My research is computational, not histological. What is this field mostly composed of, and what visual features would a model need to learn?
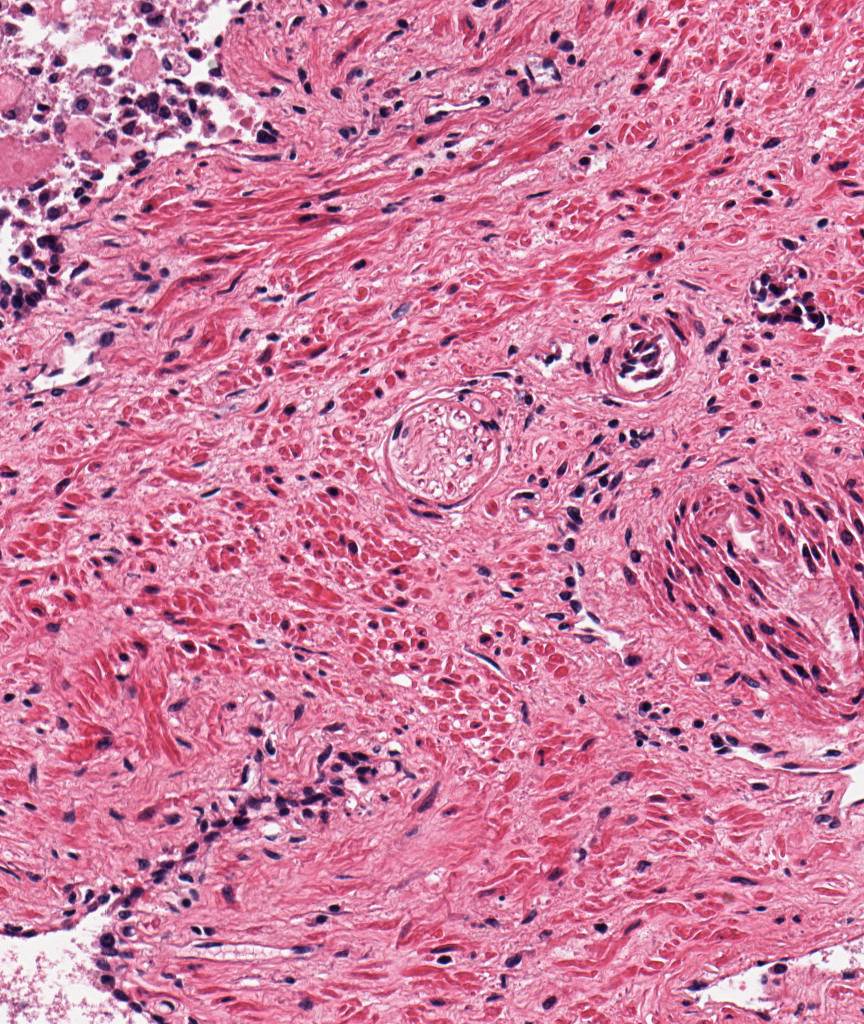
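Fibromuscular stroma is shown, its pink smooth muscle bundles interlacing across the whole field. Most nuclei are small, dark and elongate along the fibres; there is no epithelium or gland.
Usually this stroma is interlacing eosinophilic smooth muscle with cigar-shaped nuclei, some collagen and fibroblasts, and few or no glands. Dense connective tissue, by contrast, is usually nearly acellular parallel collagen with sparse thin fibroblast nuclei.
A rounded structure with a thin concentric rim sits just above the centre.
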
